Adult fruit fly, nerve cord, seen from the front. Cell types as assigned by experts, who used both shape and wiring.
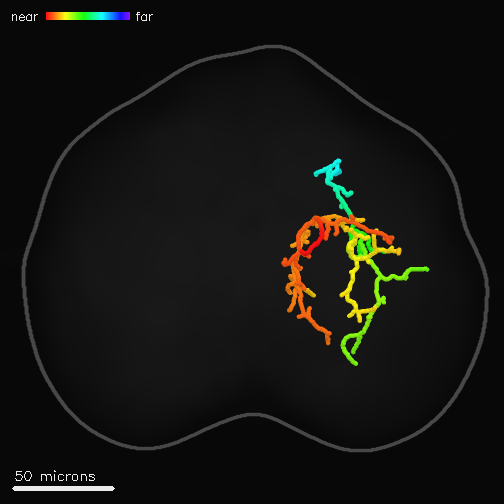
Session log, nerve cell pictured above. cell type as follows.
DNpe002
